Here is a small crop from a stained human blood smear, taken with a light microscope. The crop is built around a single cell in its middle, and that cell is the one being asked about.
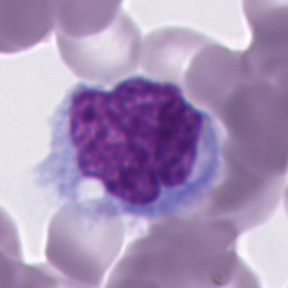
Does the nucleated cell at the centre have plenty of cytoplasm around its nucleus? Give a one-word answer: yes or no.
No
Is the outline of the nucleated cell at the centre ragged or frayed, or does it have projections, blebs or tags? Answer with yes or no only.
Yes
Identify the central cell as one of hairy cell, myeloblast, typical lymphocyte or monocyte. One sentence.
Framed in the middle of the crop is a monocyte.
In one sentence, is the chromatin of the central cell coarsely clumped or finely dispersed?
Answer: the chromatin in this nucleus is coarsely clumped.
